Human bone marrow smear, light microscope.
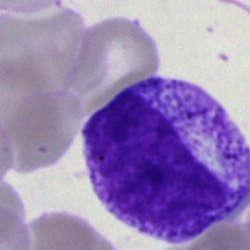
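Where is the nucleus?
It fills the lower-left part, meeting the cytoplasm along a nearly straight diagonal.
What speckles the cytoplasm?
Fine purple granules, with a pale, whitish area beside the nucleus.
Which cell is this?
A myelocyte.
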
